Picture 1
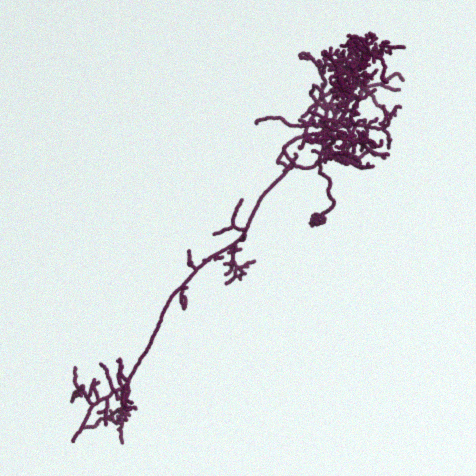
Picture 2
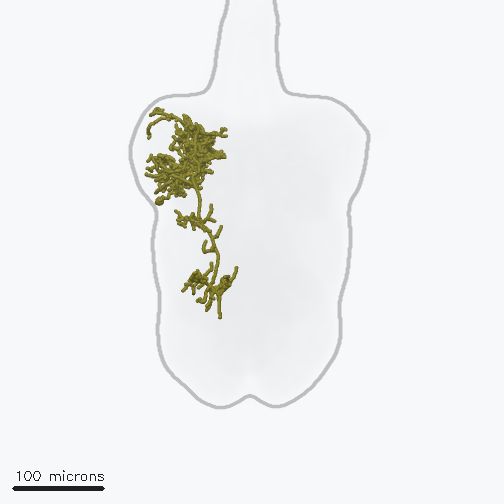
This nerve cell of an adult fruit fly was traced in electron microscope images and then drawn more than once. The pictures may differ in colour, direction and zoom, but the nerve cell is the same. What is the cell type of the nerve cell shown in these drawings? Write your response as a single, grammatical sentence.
It is the cell type IN03B021 to which this nerve cell belongs.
